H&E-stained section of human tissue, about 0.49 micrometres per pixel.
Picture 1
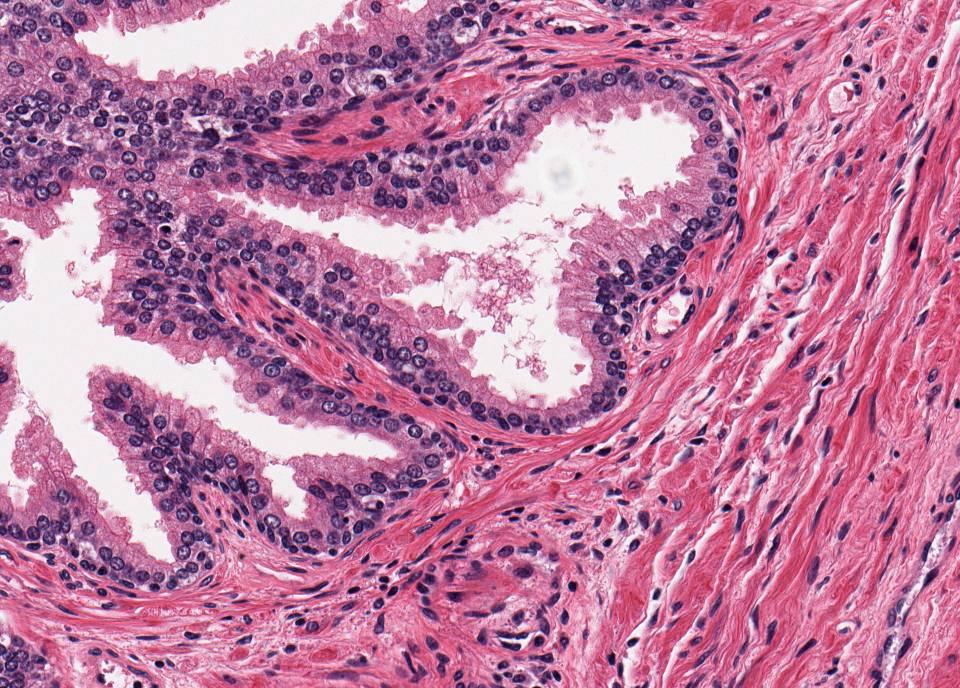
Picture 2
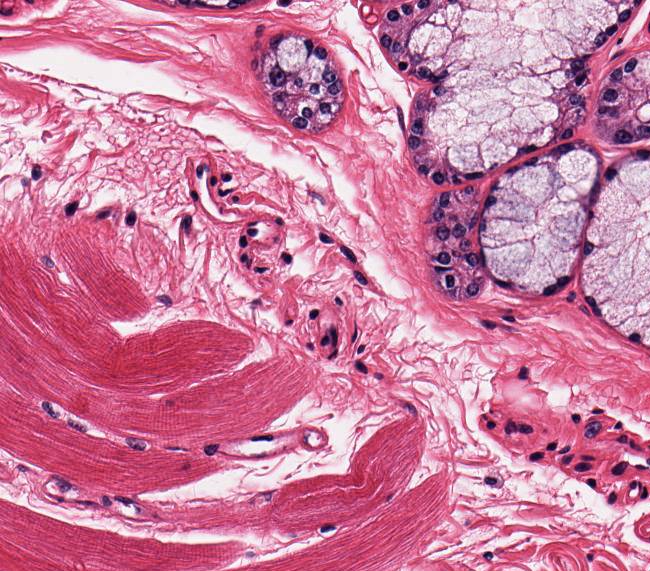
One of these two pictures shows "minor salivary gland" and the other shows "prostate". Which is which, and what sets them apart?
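Picture 1 is prostate; picture 2 is minor salivary gland. In picture 1 the epithelium lines a branching lumen and forms papillary infoldings projecting into it, each with a thin core of stroma. Its lining cells are tall columnar, with pale, finely granular pink cytoplasm toward the lumen and round dark nuclei lying mostly in the basal half. A row of flattened, darker basal cell nuclei lies beneath them along the junction with the stroma. In picture 2, the acini in the upper right have pale, foamy, greyish cytoplasm and dark nuclei pressed against the cell bases. A small rounded unit at the top centre contains cells that stain more purple than those pale acini to its right. Muscle fibres also appear in picture 2, their flattened nuclei lying at the fibre edges.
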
